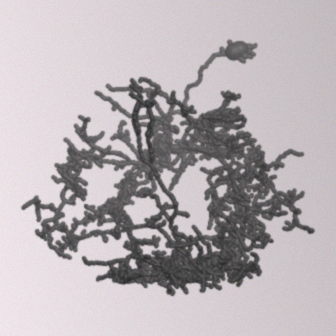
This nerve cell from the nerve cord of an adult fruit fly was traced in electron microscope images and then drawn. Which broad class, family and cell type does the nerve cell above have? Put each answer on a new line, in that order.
nerve-cord intrinsic neuron
hemilineage 17A
IN17A025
